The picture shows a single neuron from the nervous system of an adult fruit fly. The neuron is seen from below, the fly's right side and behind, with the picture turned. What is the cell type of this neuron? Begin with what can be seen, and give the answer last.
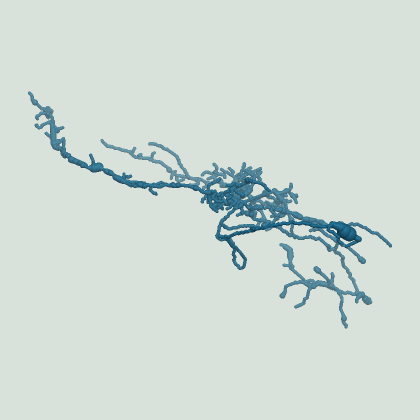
The cell body can be seen on the right of the picture. The picture shows dozens of branch ends. This is a central-brain intrinsic neuron. The cell type is GNG232.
